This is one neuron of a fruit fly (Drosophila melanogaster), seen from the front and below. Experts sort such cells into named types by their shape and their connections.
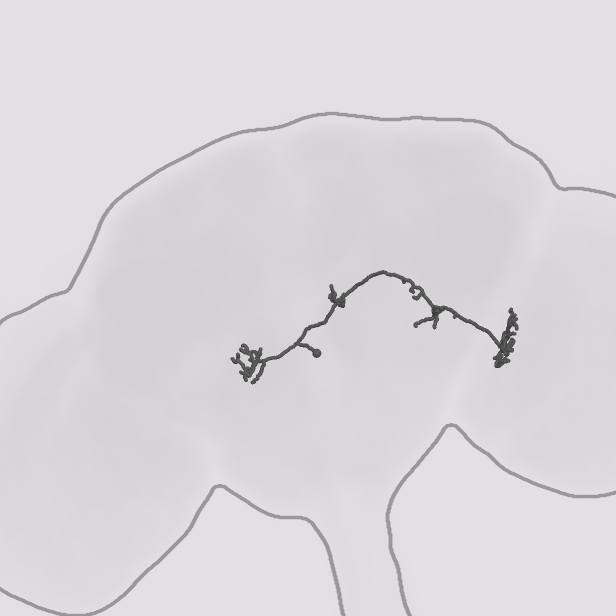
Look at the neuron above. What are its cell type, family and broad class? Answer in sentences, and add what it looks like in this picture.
The cell type is LoVC26. Its family is hemilineage DM6_posterior. It is a visual centrifugal neuron. The cell body can be seen in the middle of the picture. As drawn here it is more than twice as wide as it is tall.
